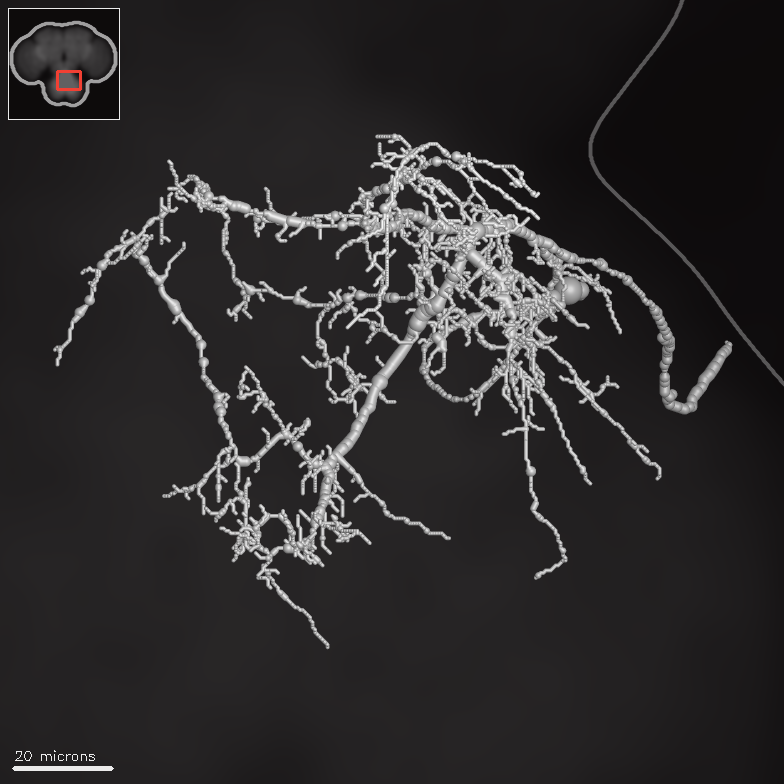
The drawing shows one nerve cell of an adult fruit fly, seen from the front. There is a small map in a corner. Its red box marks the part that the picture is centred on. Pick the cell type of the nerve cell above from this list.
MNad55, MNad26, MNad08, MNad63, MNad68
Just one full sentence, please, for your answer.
The cell type this nerve cell represents is MNad26.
